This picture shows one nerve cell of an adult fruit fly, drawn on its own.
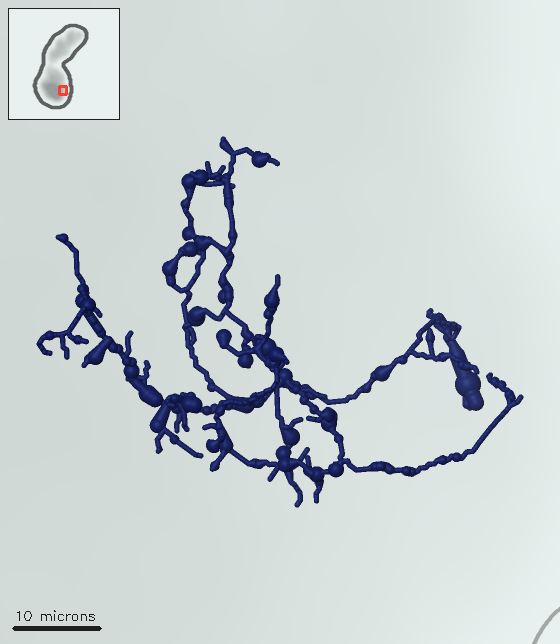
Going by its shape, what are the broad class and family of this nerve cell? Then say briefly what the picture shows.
It is a central-brain intrinsic neuron. Its family is hemilineage SLPpm1. The cell body can be seen on the right of the picture. From left to right in the picture it spans about 55 microns. The picture shows dozens of branch ends.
